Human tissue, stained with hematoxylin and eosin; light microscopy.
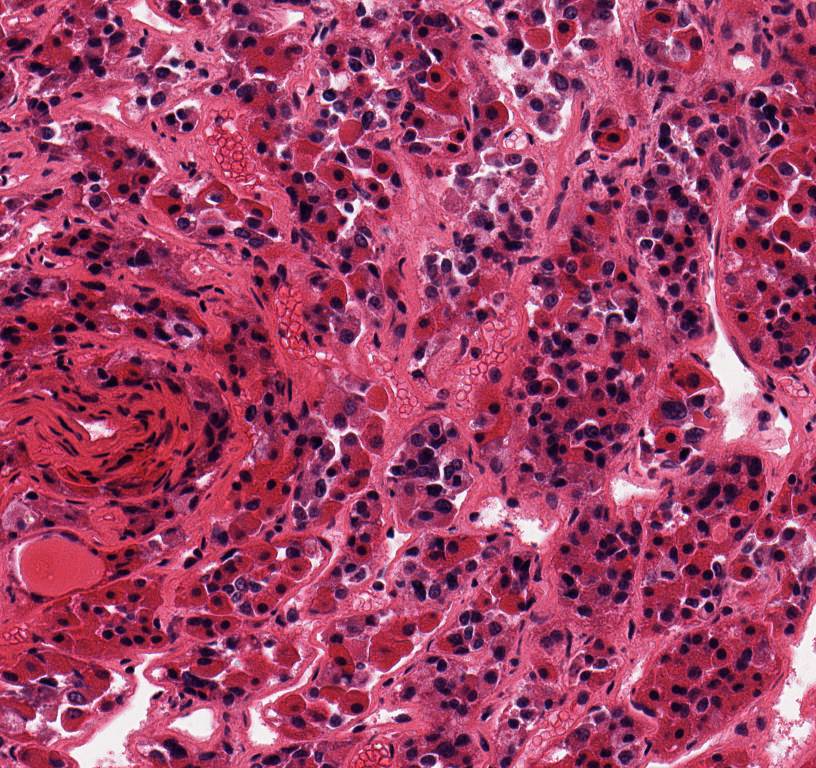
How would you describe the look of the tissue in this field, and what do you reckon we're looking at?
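Many of the cells here have abundant, deeply eosinophilic cytoplasm; the nested ones have mostly round, dark nuclei. At the left edge, spindle cells whorl concentrically around a small slit-like space, and lower left an oval space holds homogeneous pink material. It's pituitary.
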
